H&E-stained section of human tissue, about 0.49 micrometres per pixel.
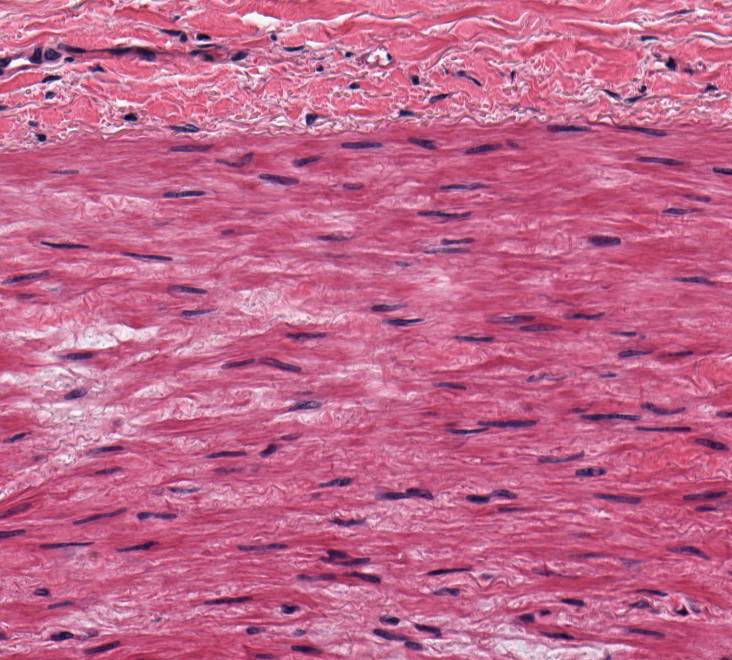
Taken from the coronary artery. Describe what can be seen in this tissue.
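So the smooth muscle cells run mostly horizontally, parallel to one another, with elongated, cigar-shaped, dark purple nuclei. Between them are pale, wispy, whitish zones, clearest in the left and centre of the band. Above, the border with the connective tissue is sharp and roughly horizontal.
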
